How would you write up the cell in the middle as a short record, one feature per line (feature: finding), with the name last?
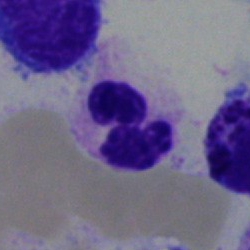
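Nucleus: two lobes joined by a narrow connection
Lobe size: upper lobe smaller than lower lobe
Chromatin: dense, dark purple, clumped
Cytoplasm: pale pinkish-lilac
Name: segmented neutrophil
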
